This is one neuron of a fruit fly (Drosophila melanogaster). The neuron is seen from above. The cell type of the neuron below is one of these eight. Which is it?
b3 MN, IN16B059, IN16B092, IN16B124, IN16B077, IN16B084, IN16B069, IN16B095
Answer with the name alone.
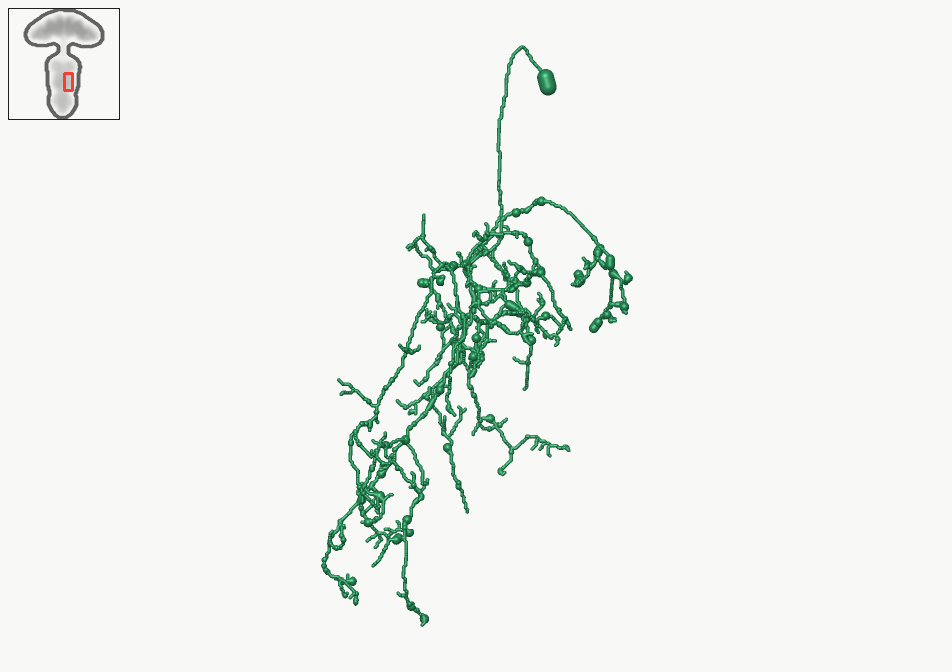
IN16B095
